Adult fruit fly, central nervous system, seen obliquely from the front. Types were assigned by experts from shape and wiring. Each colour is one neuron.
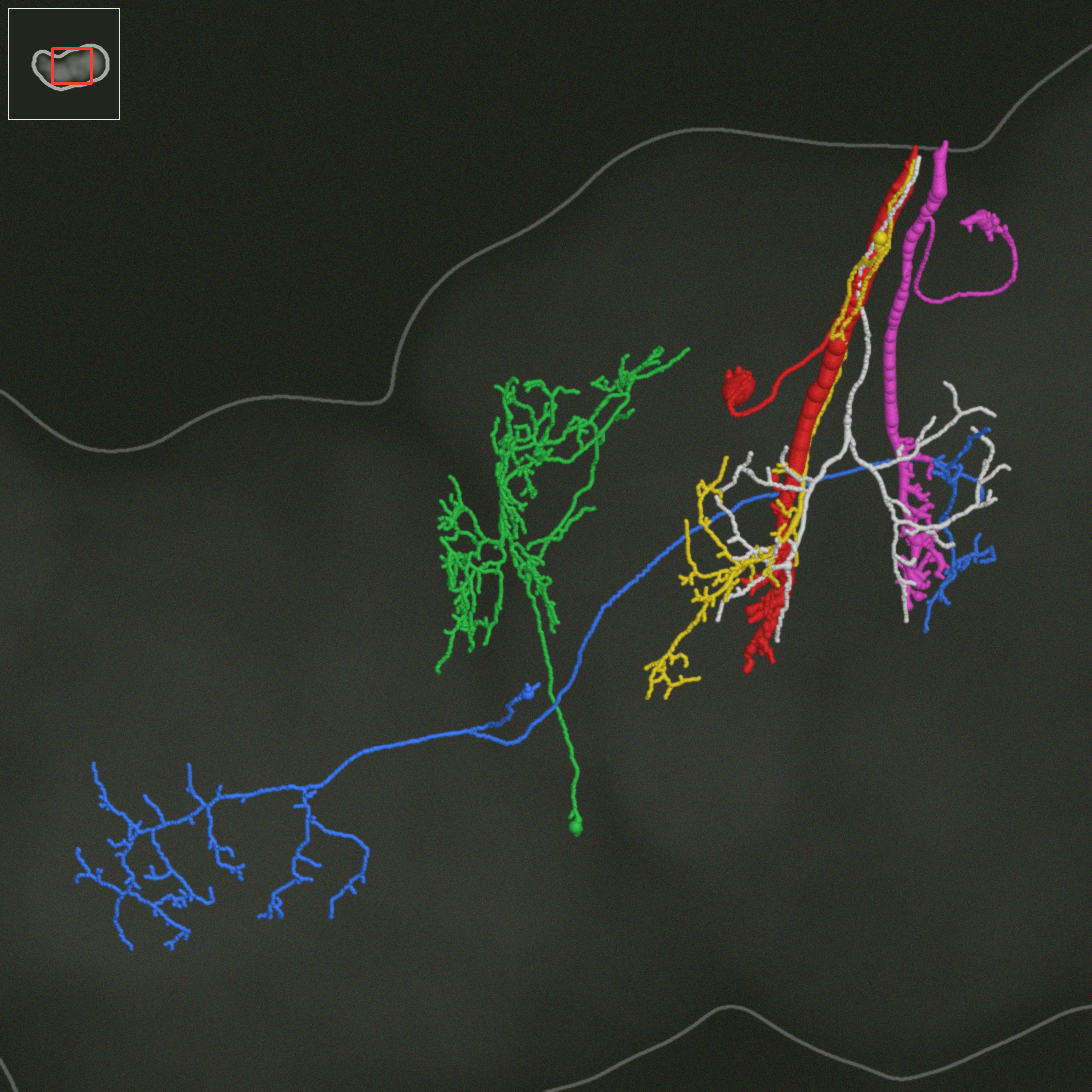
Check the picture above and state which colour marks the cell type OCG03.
white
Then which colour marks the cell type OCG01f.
red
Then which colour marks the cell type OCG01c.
magenta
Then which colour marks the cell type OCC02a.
yellow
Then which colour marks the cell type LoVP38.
green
